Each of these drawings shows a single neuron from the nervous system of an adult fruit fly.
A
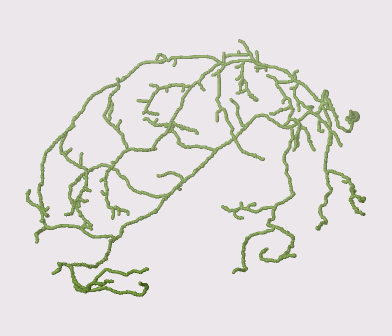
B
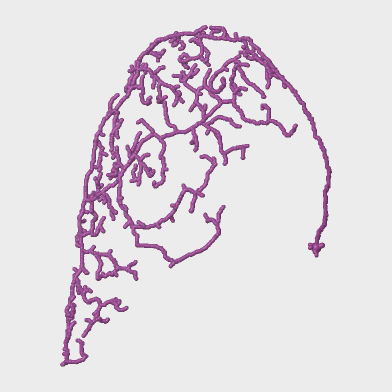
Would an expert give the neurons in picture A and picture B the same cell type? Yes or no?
no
